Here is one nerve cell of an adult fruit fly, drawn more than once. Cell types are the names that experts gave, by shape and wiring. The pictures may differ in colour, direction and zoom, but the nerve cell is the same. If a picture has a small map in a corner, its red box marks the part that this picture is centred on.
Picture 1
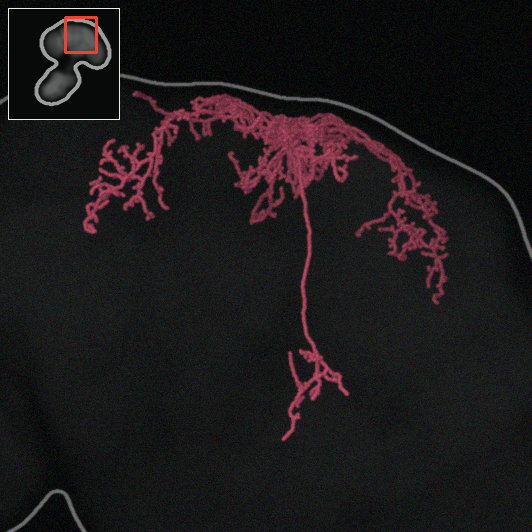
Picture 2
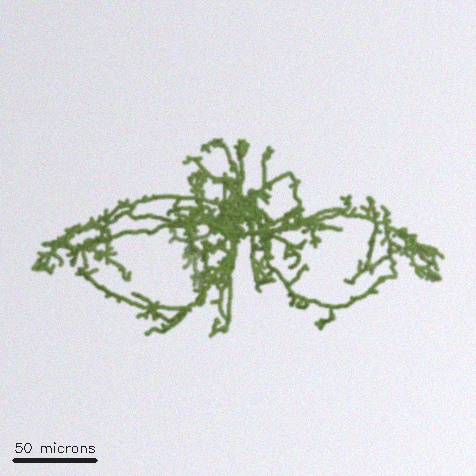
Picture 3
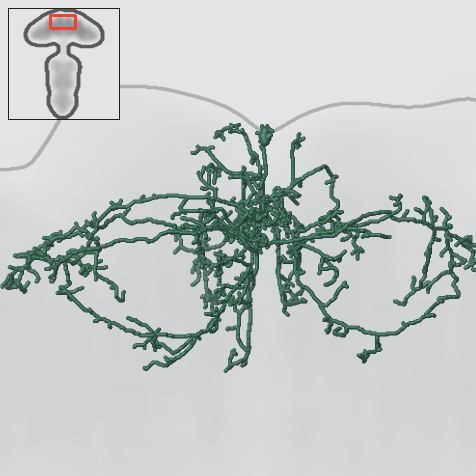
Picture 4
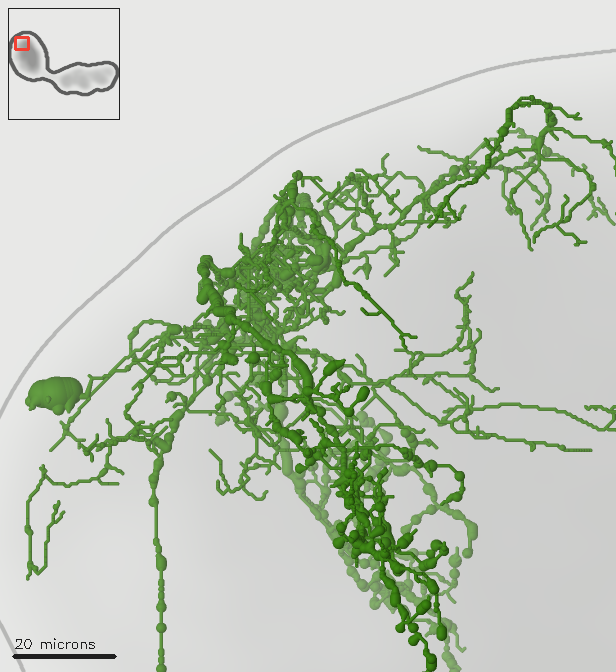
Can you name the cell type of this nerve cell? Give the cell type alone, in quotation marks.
"SMP702m"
